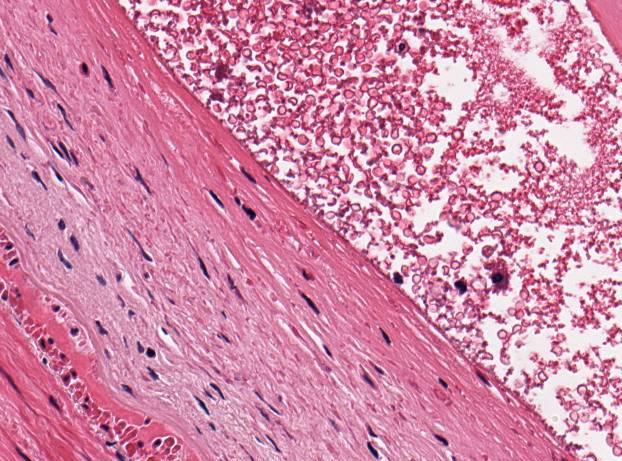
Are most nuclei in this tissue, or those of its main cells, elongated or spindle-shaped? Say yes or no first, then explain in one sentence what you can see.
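Yes. The nuclei in the wall are dark, slender and spindle-shaped.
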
